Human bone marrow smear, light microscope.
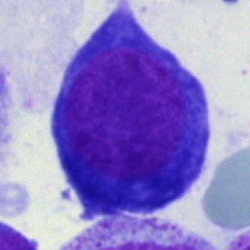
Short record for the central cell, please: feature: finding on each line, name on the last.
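Outline: oval, tapering to a pointed tip at top
Chromatin: finely stippled, evenly spread
Cytoplasm: deep blue
Cytoplasmic rim: widest at top
Name: proerythroblast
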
